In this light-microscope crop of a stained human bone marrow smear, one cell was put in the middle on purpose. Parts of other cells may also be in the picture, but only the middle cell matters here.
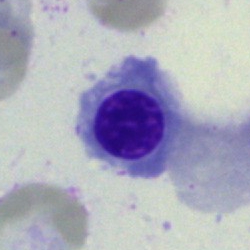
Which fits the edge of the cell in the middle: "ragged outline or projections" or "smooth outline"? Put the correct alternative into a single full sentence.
Rough rather than smooth is the outline of this cell.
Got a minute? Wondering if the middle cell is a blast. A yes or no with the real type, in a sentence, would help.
No, this cell in the middle is a normoblast, so it is not a blast.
